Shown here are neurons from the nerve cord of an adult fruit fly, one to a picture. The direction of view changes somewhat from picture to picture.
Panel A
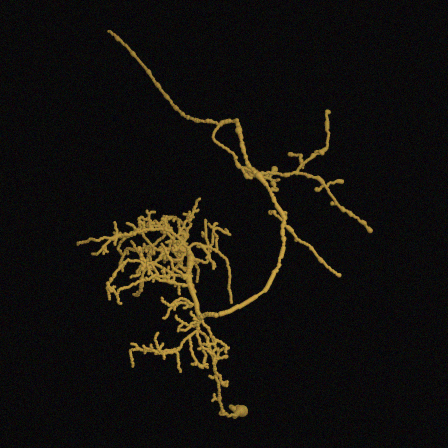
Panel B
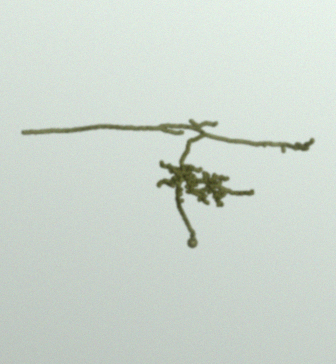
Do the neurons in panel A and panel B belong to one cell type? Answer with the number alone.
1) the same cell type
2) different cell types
2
